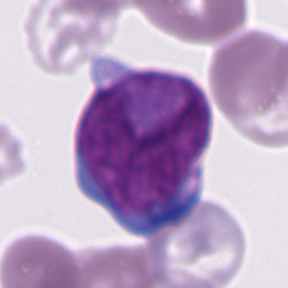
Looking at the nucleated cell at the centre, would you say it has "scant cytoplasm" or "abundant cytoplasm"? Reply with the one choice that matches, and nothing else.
Scant cytoplasm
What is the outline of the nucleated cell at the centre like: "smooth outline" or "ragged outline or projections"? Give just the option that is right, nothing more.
Ragged outline or projections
